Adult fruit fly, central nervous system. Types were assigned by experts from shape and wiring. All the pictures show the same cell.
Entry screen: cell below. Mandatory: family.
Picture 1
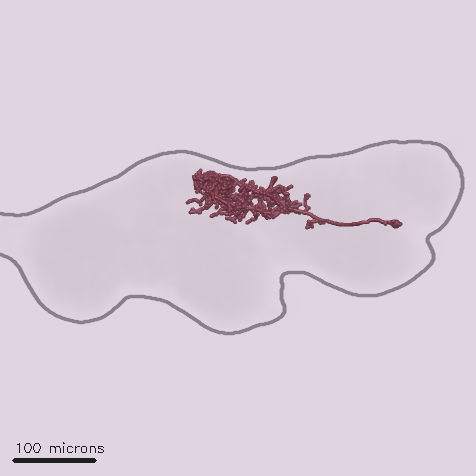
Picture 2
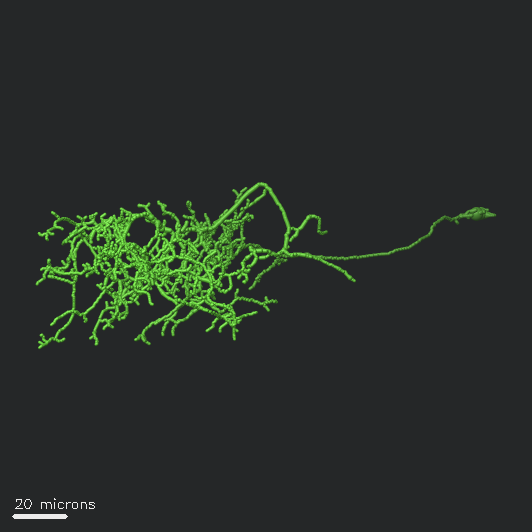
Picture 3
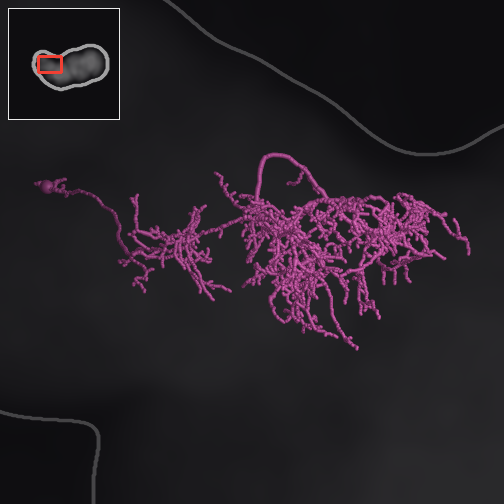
hemilineage 06A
